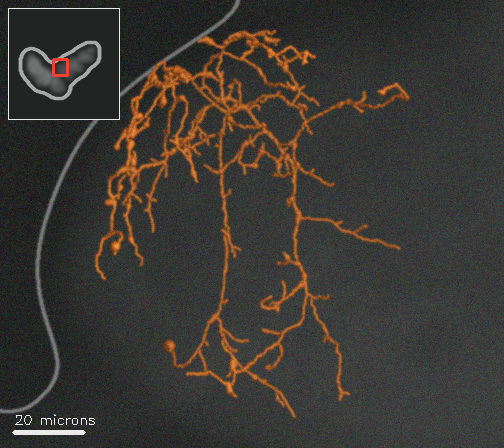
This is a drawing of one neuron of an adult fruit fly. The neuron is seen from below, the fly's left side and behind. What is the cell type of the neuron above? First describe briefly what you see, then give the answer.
By the scale bar it is about 110 microns tall in this view. The picture shows dozens of branch ends. This is a nerve-cord intrinsic neuron. The cell type is IN08A030.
